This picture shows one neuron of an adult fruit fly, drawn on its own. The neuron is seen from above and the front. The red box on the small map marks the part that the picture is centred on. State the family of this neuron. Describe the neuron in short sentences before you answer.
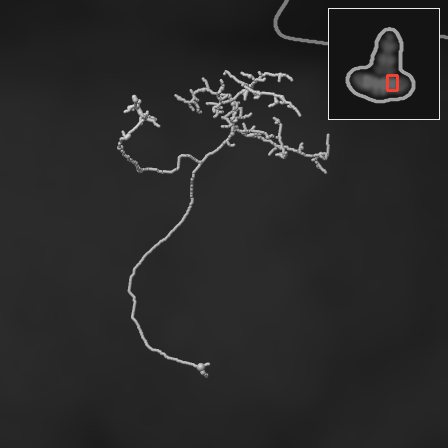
The cell body can be seen at the bottom of the picture. The picture shows dozens of branch ends. Its broad class is central-brain intrinsic neuron. The family is hemilineage AOTUv2.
